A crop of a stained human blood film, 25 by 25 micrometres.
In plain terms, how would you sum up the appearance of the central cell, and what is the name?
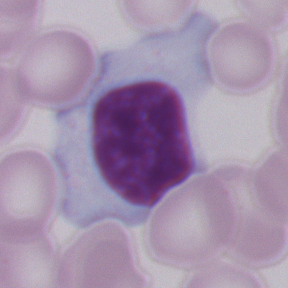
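The nucleus forms a single rounded-oval mass with no lobes. Its chromatin is dark purple and condensed into coarse clumps, and no nucleolus is visible. The cytoplasm lacks prominent granules. This is a typical lymphocyte.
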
